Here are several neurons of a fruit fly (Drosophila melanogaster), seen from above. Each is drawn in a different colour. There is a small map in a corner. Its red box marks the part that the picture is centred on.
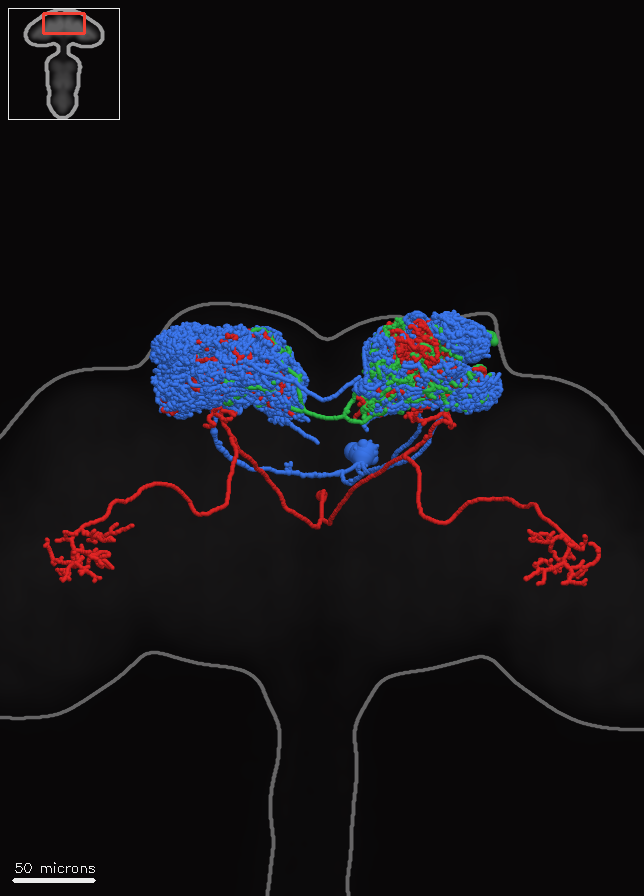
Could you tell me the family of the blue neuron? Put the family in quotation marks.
"hemilineage 01B"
